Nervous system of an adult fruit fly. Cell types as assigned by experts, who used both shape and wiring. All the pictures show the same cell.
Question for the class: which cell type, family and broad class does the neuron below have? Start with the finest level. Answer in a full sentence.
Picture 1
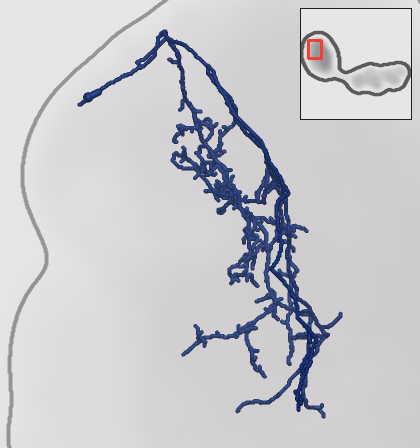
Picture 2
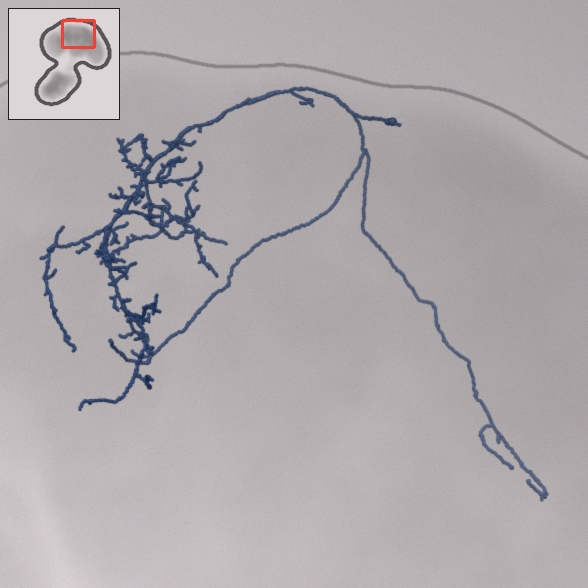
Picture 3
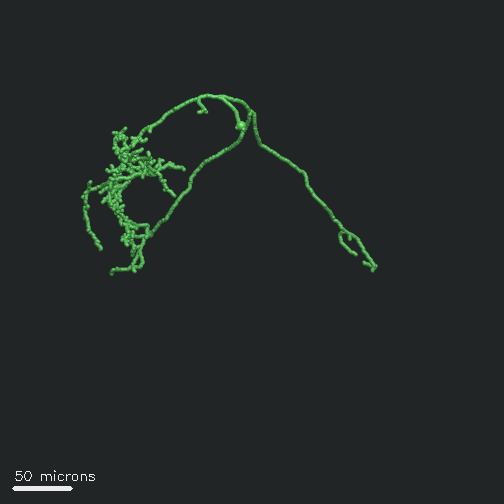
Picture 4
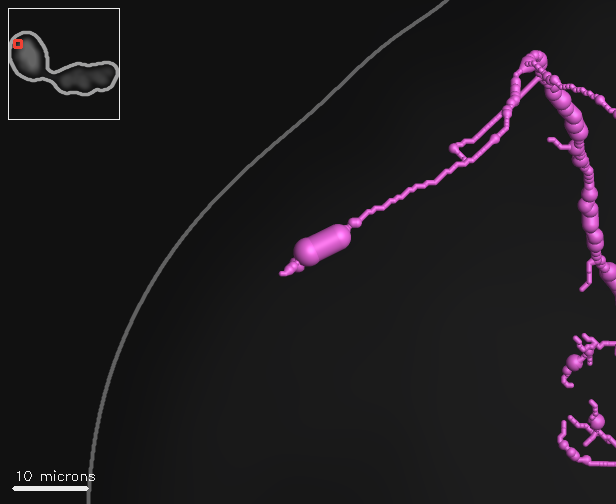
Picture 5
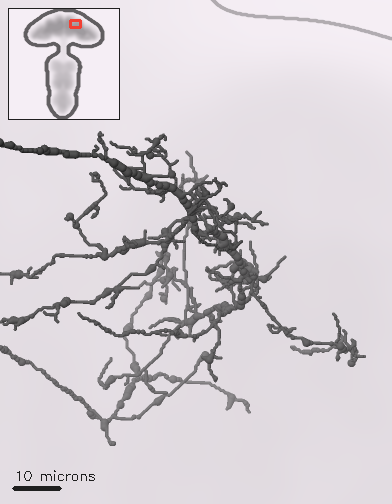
Type SIP145m of hemilineage SMPad1, a central-brain intrinsic neuron.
